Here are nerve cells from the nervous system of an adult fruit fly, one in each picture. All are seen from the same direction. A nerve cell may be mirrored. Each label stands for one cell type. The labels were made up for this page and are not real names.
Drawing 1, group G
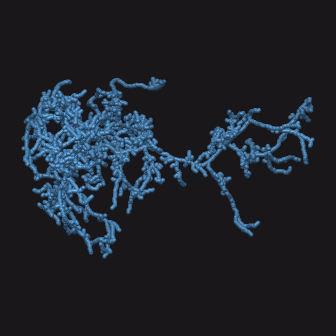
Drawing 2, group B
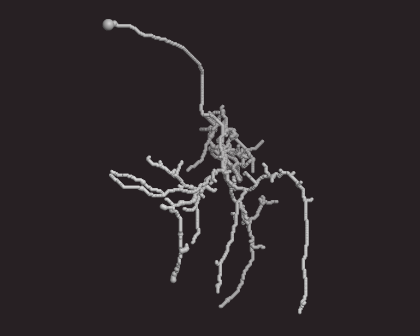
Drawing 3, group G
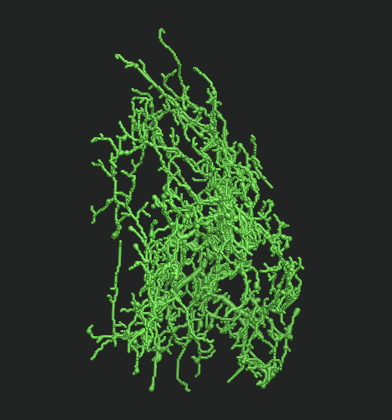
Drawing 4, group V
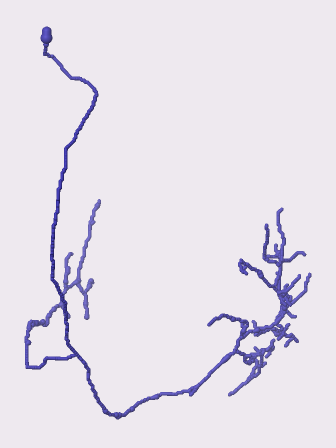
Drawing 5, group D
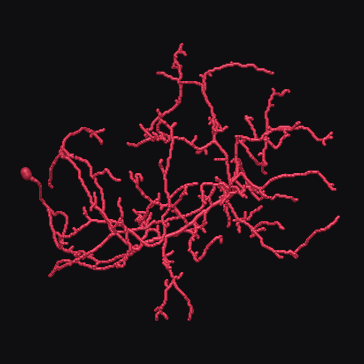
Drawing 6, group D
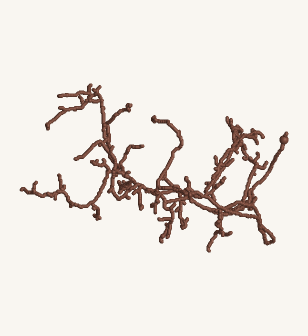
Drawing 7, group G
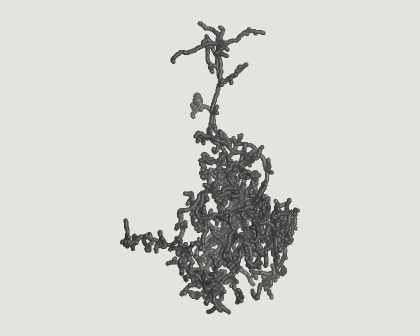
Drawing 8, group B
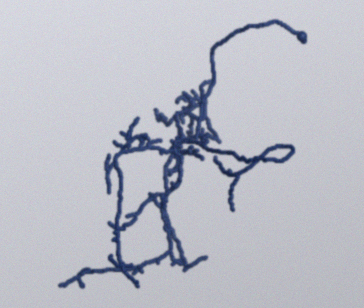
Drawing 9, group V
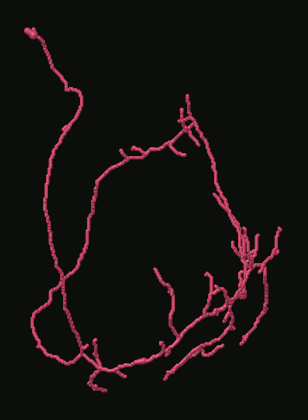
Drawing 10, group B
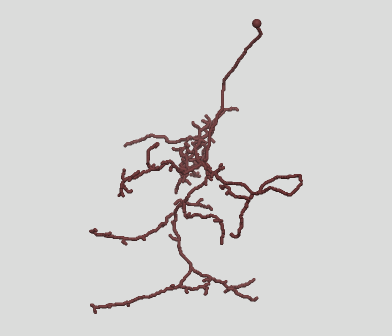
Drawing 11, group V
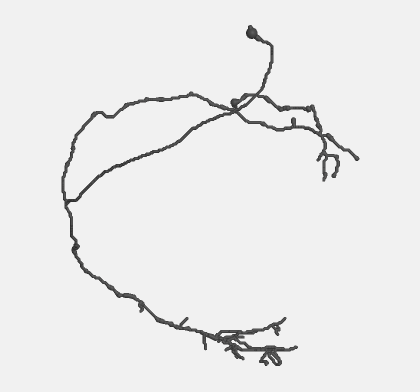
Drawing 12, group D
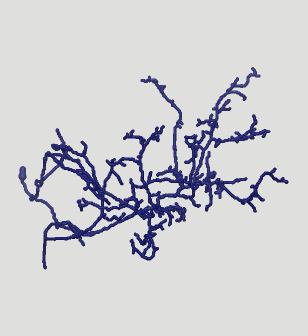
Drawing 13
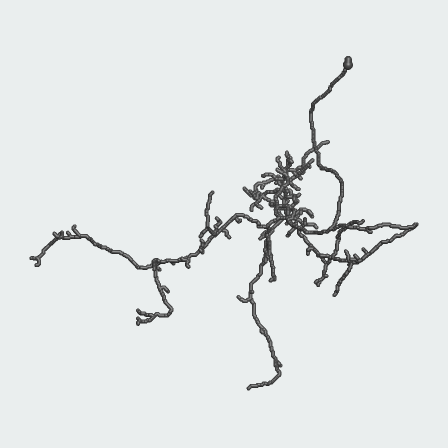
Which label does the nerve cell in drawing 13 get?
group B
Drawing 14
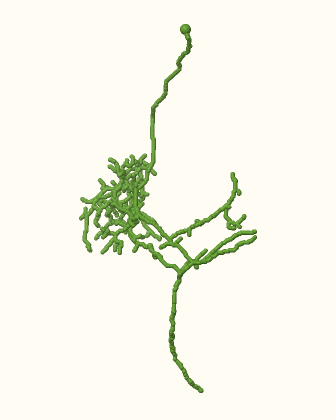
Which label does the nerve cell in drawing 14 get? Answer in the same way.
group B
